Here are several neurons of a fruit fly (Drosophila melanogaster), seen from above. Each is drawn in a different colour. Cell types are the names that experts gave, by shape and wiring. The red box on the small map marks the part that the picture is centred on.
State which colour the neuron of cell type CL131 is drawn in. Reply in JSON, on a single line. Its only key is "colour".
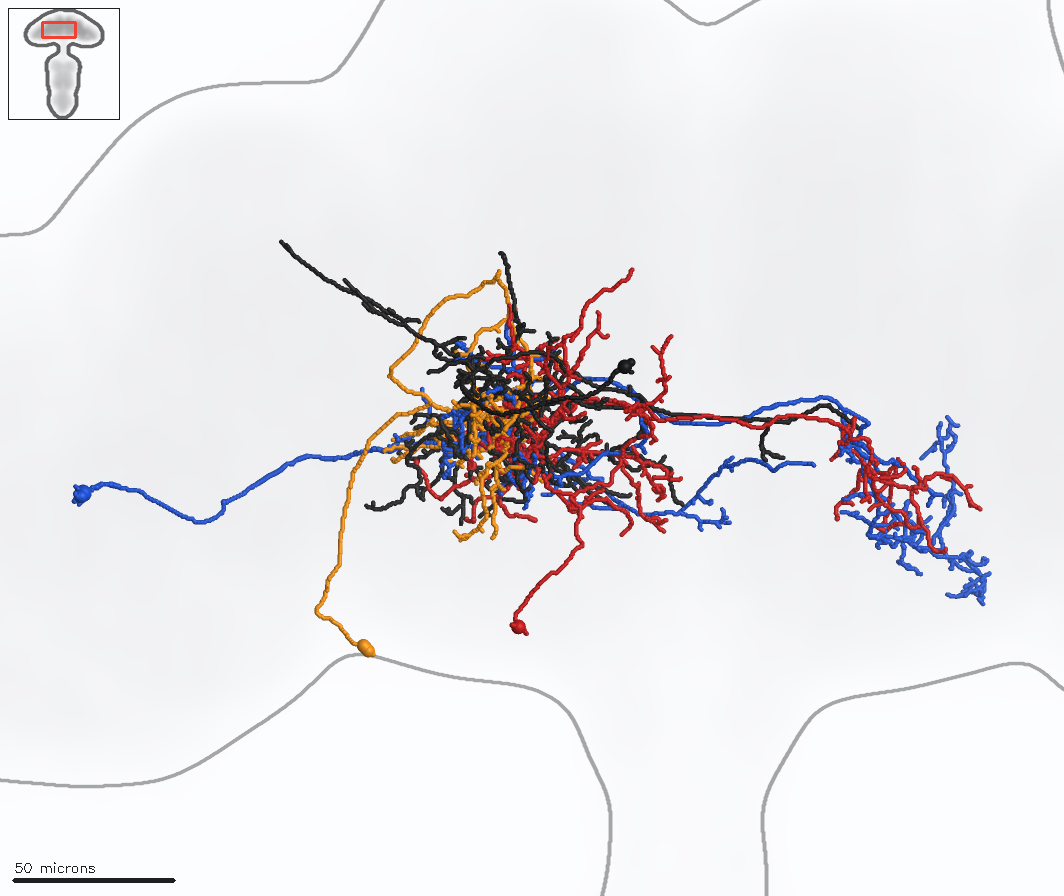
{"colour": "blue"}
